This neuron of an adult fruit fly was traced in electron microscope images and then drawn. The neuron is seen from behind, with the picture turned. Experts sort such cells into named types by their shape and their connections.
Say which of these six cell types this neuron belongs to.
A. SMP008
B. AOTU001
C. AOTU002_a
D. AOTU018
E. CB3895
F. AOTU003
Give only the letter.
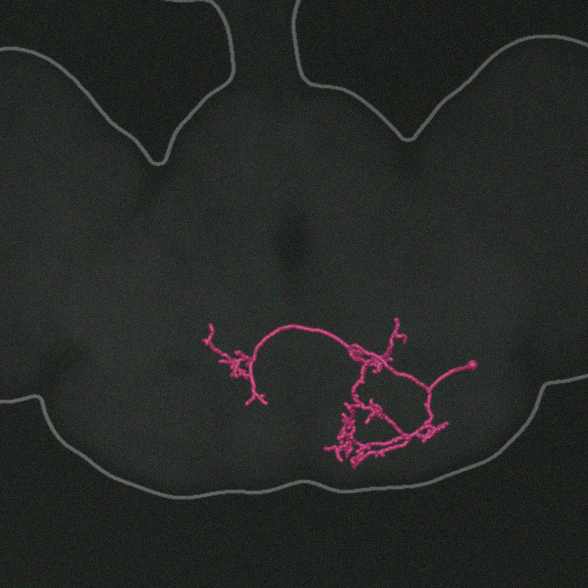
E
